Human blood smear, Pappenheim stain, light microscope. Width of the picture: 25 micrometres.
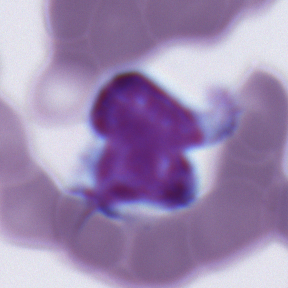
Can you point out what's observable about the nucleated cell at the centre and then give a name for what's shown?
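The nucleus occupies nearly the entire cell, so very little cytoplasm is visible. It stains deep purple and has an irregular outline, narrowing at a waist between a broader upper part and a lower part. The chromatin appears dense and fairly even, with a few small paler spots. This is a typical lymphocyte.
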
